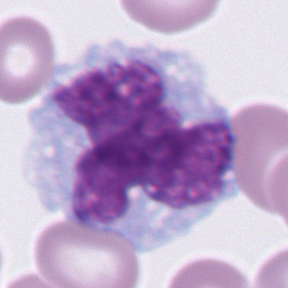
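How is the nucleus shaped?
Large, and irregularly folded into broad lobes that are not separated by thin strands.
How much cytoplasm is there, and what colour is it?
Abundant, and pale greyish-blue, surrounding the nucleus.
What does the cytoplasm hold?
Many small clear vacuoles, but no coarse orange-red granules.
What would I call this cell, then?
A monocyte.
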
